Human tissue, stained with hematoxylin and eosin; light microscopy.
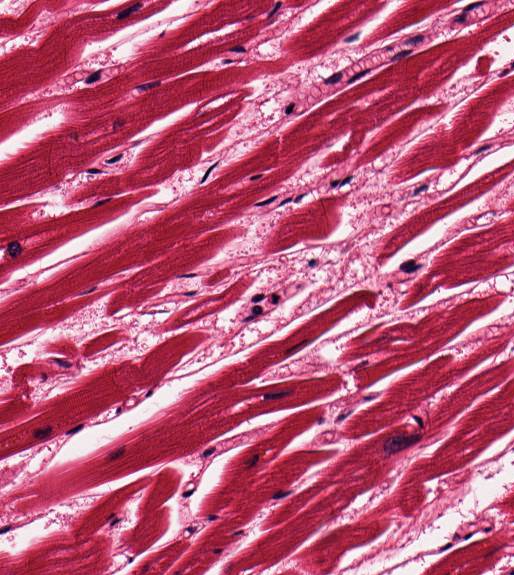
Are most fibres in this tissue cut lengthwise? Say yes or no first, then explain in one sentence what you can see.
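Yes. Elongated muscle fibres fill the field and run diagonally from lower left to upper right.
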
